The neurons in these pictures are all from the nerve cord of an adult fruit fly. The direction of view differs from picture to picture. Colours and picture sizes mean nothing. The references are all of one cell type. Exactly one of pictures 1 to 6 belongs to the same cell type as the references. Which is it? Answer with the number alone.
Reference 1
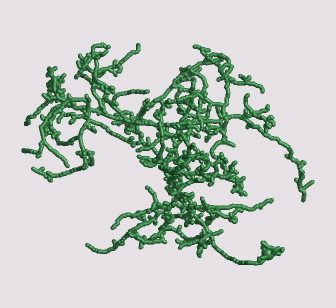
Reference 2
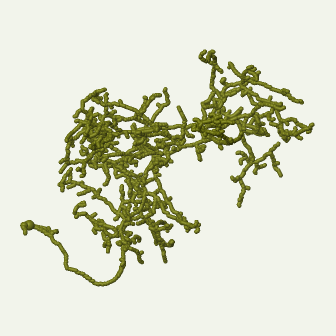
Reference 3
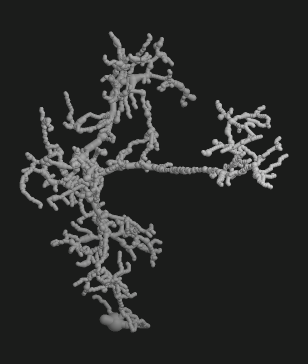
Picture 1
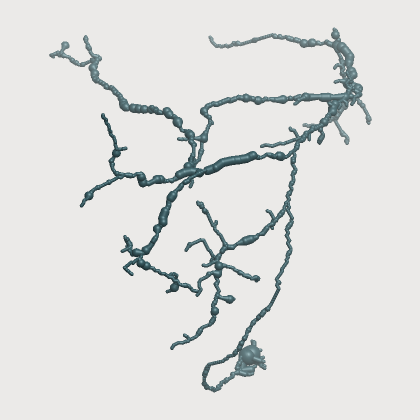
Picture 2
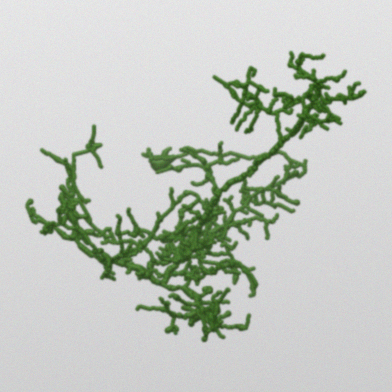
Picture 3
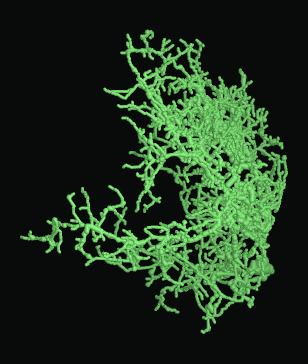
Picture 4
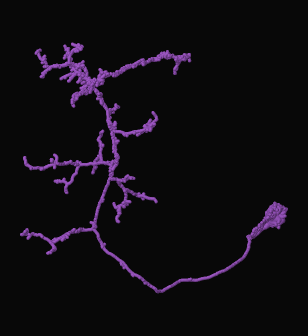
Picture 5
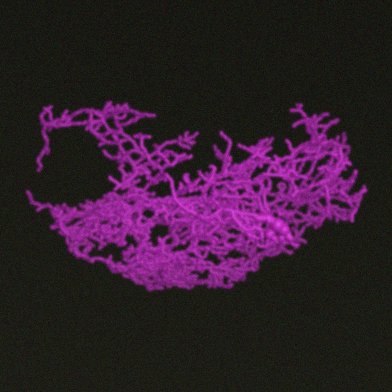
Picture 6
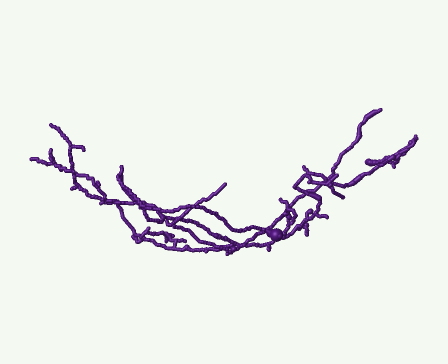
2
